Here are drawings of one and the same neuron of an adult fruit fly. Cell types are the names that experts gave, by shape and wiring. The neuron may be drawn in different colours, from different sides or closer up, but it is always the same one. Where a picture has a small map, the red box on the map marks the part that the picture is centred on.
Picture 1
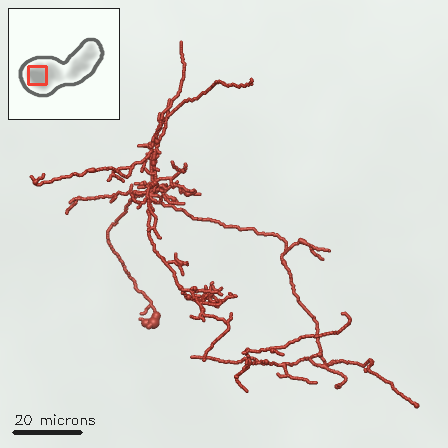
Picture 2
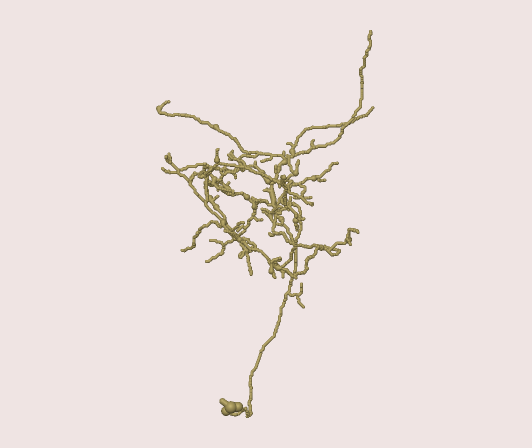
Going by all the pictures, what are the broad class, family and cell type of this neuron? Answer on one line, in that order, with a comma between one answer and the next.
central-brain intrinsic neuron, hemilineage CREa2_ventral, LAL030d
